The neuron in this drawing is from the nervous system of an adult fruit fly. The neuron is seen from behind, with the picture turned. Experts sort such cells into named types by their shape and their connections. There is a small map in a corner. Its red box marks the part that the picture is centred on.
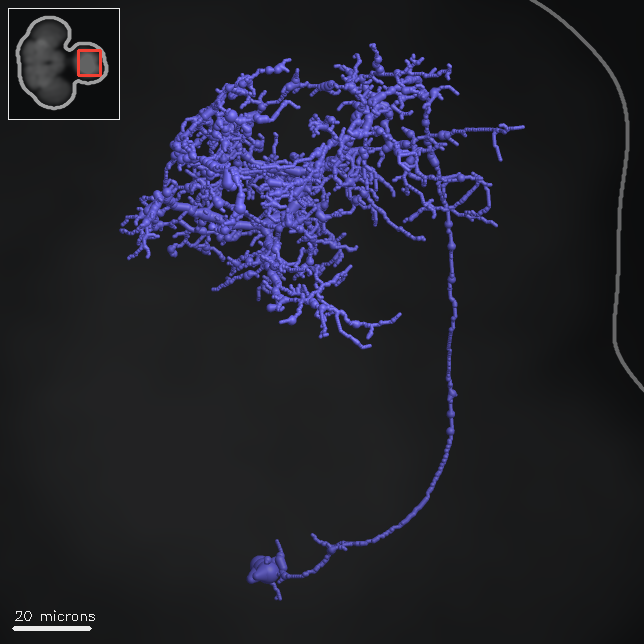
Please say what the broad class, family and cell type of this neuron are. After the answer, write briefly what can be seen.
This is a nerve-cord intrinsic neuron. Its family is hemilineage 01A. The cell type is IN01A015. From top to bottom in the picture it spans about 150 microns. The picture shows more than a hundred branch ends.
